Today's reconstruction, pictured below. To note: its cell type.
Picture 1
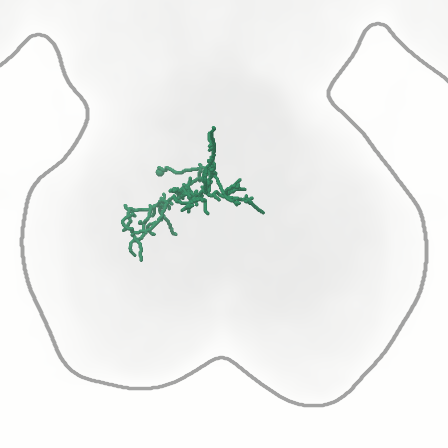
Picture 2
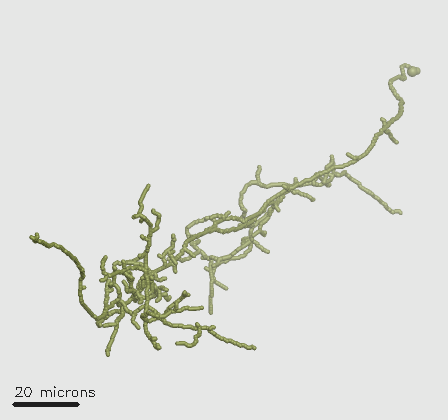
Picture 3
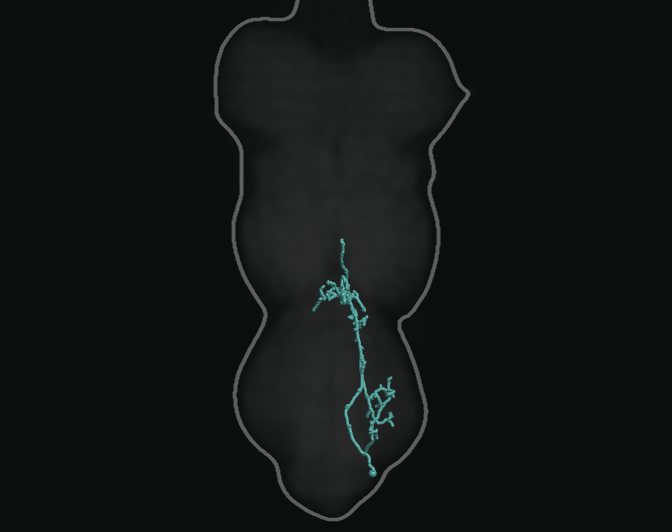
IN21A054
